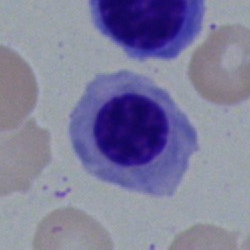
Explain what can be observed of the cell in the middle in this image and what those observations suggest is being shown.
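The outline is irregular and somewhat angular rather than smoothly round. Coarsely clumped chromatin stains dark purple. A broad rim of pale blue cytoplasm runs all the way around the nucleus. The cell is an erythroblast.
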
